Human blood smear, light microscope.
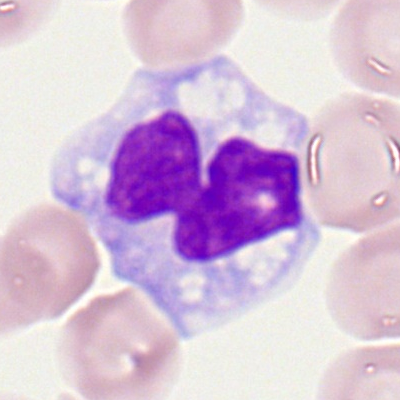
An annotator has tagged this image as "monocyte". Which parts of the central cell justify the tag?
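Named as a monocyte, the central cell shows an irregular, angular outline with several broad, blunt corners. Its cytoplasm is abundant and pale greyish blue, and no coarse dark granules are seen in it. Several small clear vacuoles lie in the cytoplasm above and below the nucleus, and these agree with the name.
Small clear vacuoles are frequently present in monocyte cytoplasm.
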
